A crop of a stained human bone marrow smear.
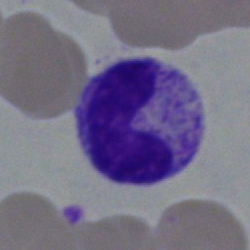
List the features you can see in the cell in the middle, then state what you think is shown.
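First, the nucleus is indented, its notch facing right. Second, it fills most of the cell. Third, the chromatin stains densely dark purple. Fourth, fine purple granules are scattered through the cytoplasm. Result: band neutrophil.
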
